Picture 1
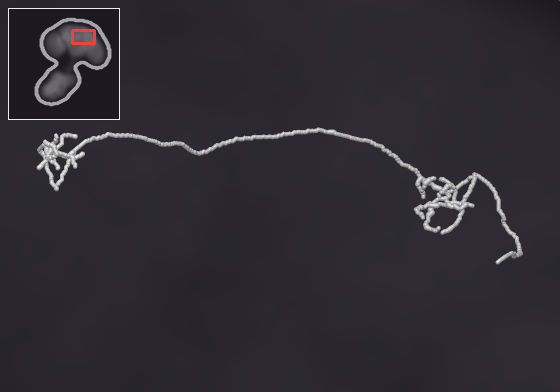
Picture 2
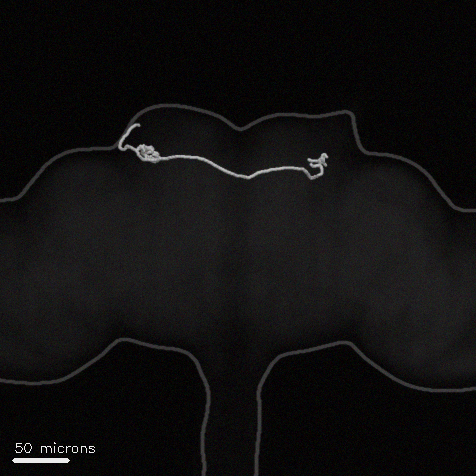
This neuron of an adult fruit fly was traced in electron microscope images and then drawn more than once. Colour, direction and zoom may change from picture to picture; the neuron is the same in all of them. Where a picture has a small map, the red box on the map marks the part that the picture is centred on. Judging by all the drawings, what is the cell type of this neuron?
ORN_DL2v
